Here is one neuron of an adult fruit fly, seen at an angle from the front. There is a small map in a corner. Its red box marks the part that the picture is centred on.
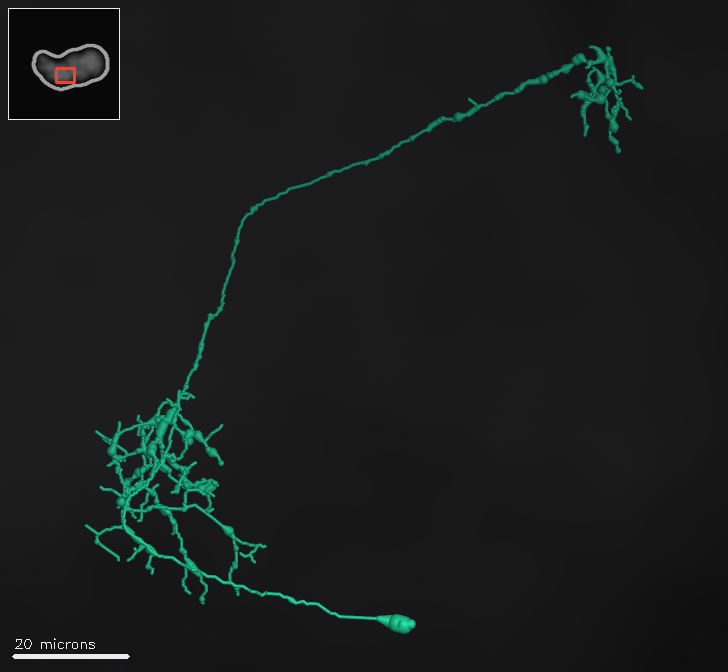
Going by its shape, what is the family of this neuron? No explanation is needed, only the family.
Tm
